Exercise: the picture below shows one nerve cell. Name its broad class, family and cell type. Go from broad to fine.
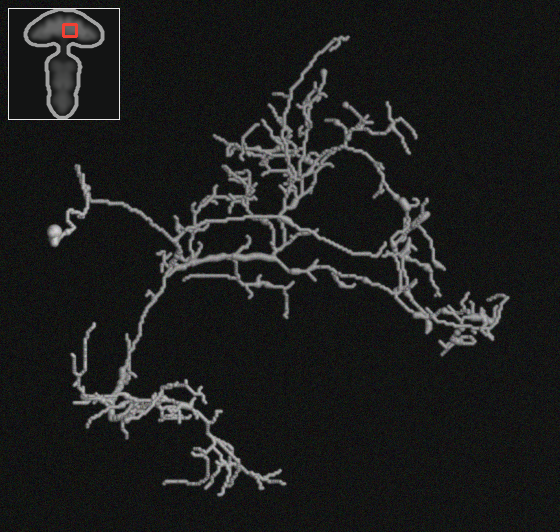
central-brain intrinsic neuron; hemilineage DM1_antero_ventral; WED100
